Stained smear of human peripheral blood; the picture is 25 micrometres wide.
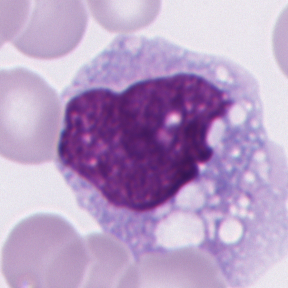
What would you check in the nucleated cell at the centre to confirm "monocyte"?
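The first thing I check is the nucleus, and it's irregular in shape, with a notch cut into its right side.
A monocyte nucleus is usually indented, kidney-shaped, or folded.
That notch sits comfortably with the name monocyte. The nucleus measures about 16 by 12 micrometres, and it lies off-centre, toward the left of the cell. In the cytoplasm I can make out fine, dust-like lilac granules. There are also many clear round vacuoles, lying mainly in the right half of the cytoplasm.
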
